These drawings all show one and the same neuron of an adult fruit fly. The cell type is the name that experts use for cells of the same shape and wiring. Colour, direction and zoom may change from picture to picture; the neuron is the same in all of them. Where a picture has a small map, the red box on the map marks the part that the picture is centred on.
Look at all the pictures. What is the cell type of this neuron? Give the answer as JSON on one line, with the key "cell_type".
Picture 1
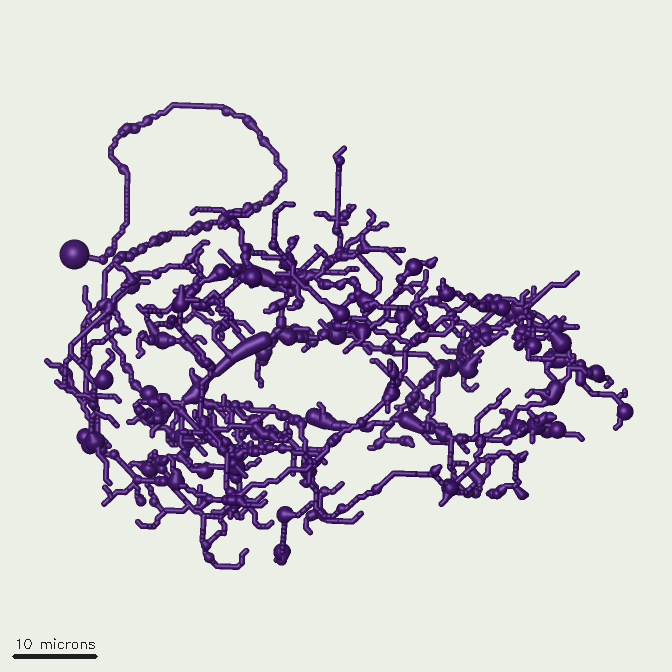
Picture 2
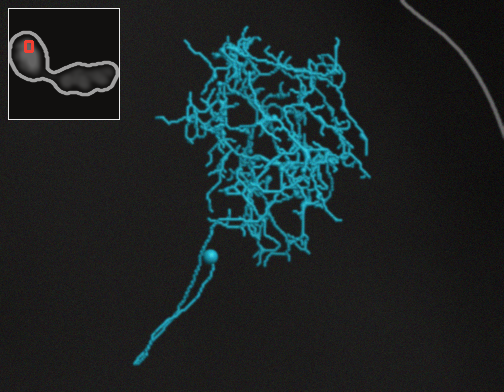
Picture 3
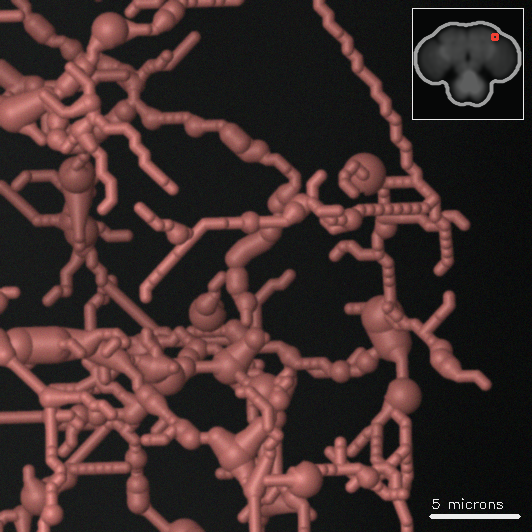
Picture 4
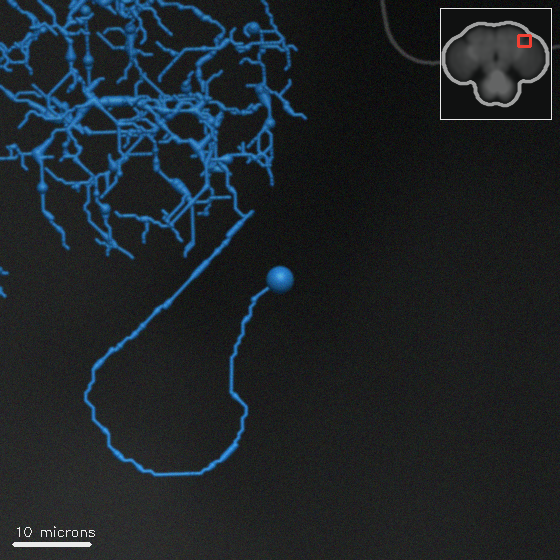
{"cell_type": "CB1927"}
